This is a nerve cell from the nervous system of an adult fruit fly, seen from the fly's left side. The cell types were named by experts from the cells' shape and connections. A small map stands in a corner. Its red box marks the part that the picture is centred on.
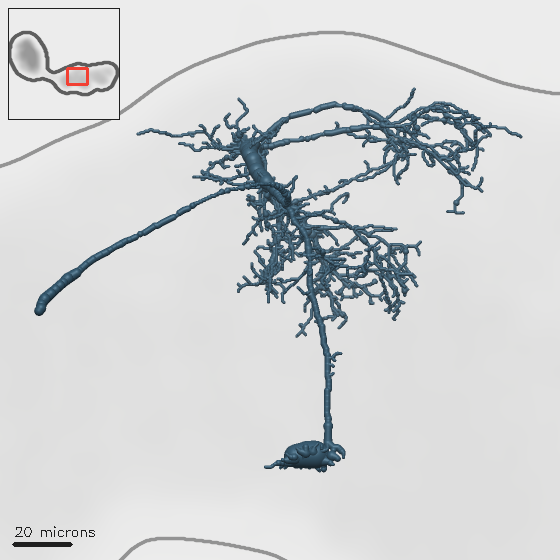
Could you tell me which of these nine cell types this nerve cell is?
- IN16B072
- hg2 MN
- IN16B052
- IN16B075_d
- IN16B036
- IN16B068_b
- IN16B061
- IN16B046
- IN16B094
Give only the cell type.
hg2 MN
